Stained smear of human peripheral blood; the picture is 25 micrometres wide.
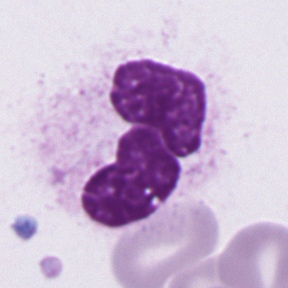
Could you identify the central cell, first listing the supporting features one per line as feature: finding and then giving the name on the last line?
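Chromatin: dark purple, dense in both lobes
Cytoplasm: very pale, almost colourless, no blue tint
Granules: fine, pinkish-lilac, scattered
Spread: widest on left side of nucleus
Name: segmented neutrophil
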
